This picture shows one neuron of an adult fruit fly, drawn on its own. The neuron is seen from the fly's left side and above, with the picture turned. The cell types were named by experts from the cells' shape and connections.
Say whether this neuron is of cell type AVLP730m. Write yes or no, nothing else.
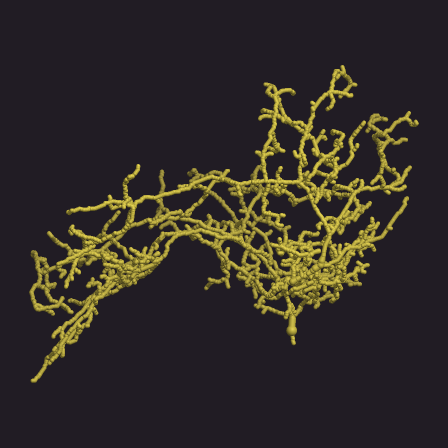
yes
